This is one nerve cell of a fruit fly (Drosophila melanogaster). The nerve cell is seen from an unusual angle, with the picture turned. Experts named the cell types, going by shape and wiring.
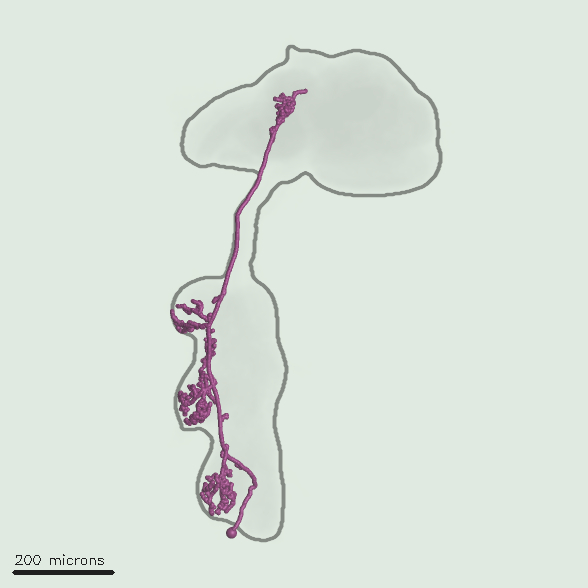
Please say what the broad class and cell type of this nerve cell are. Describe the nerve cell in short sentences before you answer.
By the scale bar it is about 900 microns tall in this view. As drawn here it is more than twice as tall as it is wide. This is an ascending neuron. Its cell type is ANXXX170.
